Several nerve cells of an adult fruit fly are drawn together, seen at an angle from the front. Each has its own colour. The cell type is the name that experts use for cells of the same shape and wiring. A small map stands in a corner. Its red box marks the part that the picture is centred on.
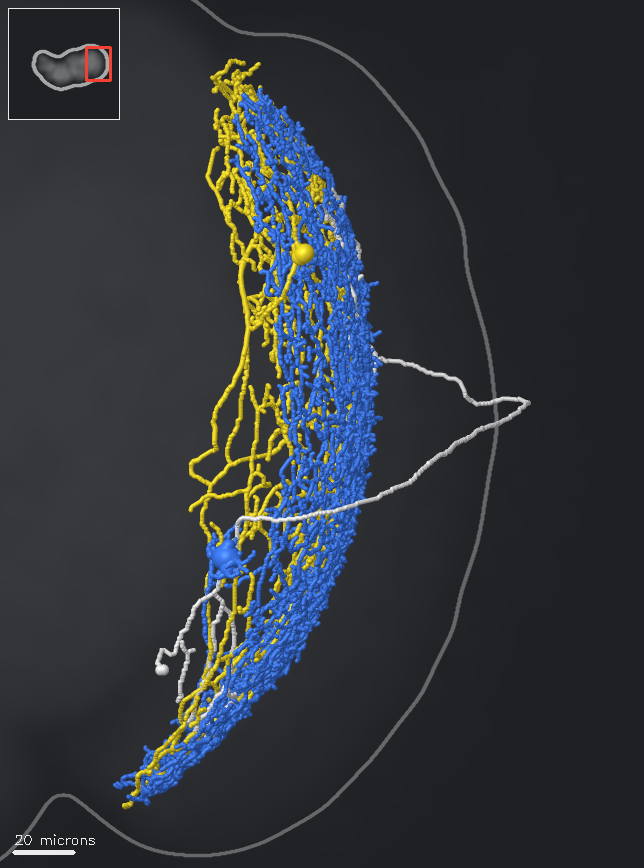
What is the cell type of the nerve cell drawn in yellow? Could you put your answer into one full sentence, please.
A cell of type Cm30 is what this nerve cell is.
